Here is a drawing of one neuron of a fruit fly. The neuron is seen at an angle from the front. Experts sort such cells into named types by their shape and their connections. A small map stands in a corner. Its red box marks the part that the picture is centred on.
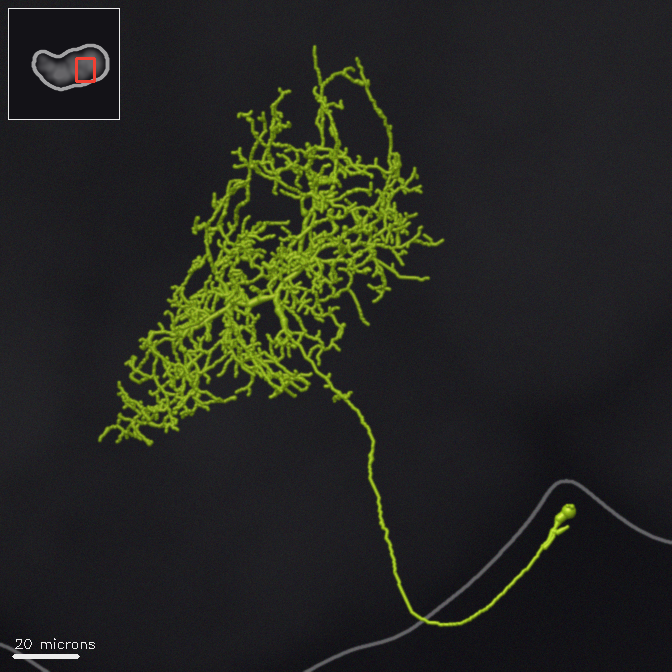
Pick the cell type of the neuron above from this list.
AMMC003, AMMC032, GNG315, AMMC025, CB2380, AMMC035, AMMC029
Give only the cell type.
GNG315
